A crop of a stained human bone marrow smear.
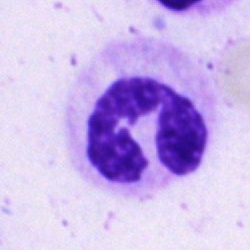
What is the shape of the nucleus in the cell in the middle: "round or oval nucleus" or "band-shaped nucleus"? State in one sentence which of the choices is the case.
The nucleus of the cell is curved into a band that has no separate lobes.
